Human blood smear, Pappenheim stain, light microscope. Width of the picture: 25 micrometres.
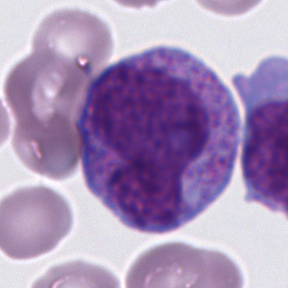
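Atypical promyelocyte, the cell in the middle of a stained smear of peripheral blood. In this atypical promyelocyte the nucleus stains dark purple and is indented on its right side. Fine reddish-purple granules are scattered through the cytoplasm. Toward the lower right, a pale area with few granules lies in the nuclear indentation.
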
